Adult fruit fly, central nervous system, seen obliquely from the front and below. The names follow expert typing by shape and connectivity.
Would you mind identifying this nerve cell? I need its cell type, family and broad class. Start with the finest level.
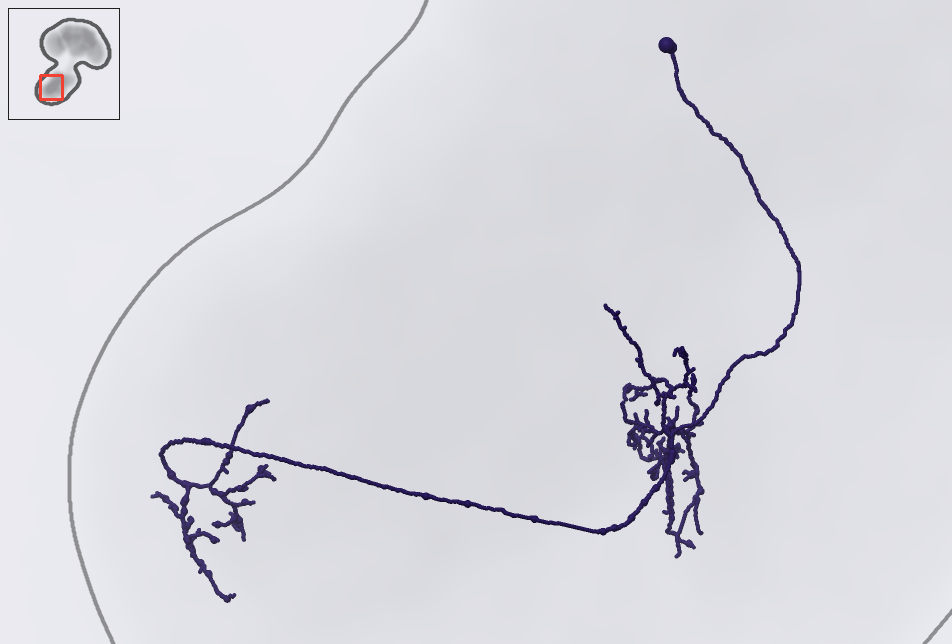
IN01A080_a; hemilineage 01A; nerve-cord intrinsic neuron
